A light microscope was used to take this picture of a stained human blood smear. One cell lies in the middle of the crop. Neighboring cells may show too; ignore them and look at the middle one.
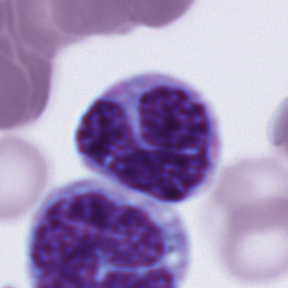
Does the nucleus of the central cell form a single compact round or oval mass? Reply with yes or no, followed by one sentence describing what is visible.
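No. A deep pale cleft enters the nucleus from the top, folding it into a horseshoe shape.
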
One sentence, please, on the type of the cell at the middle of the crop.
In the center of this field lies a monocyte.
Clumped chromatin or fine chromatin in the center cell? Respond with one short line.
The chromatin pattern here is coarse and clumped.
